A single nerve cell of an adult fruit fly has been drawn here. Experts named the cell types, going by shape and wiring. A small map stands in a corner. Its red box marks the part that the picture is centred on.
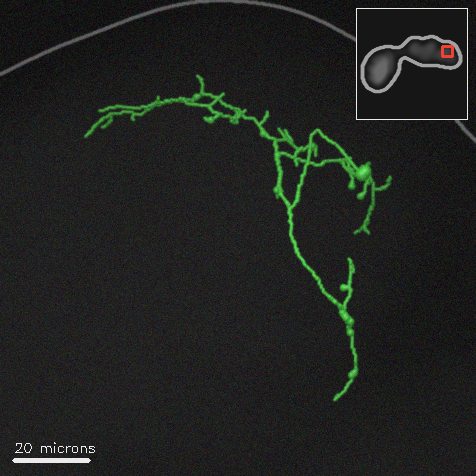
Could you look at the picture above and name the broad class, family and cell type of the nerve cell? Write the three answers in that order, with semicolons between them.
nerve-cord intrinsic neuron; hemilineage 13A; IN13A067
